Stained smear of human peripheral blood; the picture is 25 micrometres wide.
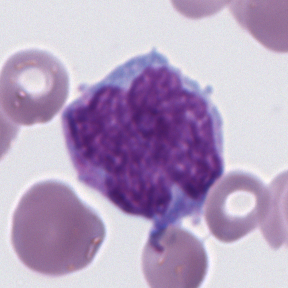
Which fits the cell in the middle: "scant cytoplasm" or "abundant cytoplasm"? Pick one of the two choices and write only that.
Scant cytoplasm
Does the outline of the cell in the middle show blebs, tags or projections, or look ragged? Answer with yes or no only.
Yes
